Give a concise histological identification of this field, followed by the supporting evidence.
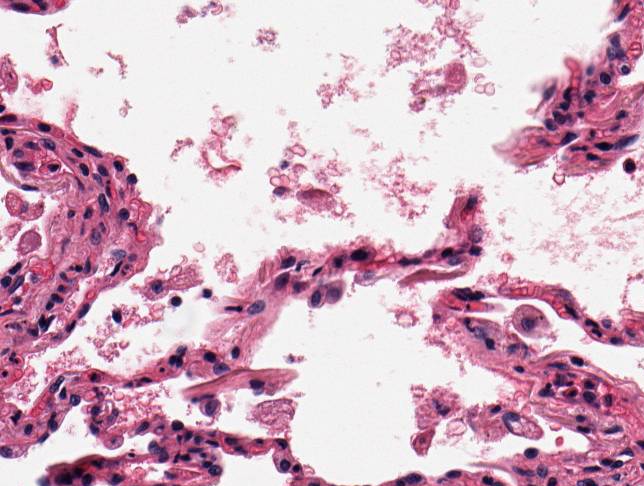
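What you see is mainly alveolus. In the upper half, thin branching pink septa separate large open spaces that fill most of it.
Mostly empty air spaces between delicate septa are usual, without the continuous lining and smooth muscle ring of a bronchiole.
To the left and below, the septa are wider and more cellular than a single-cell-thick wall. A few rounded cells with round nuclei and pink cytoplasm lie loose in the spaces beside the septa.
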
